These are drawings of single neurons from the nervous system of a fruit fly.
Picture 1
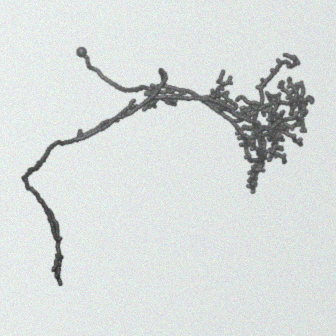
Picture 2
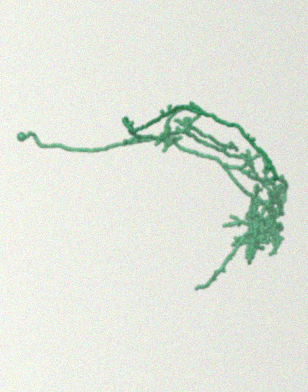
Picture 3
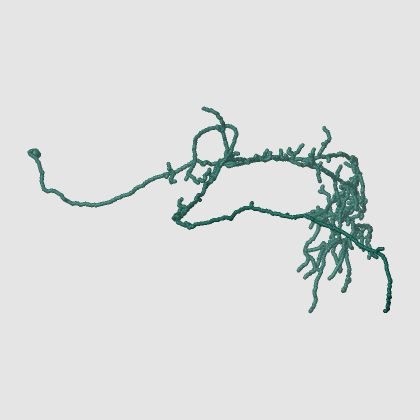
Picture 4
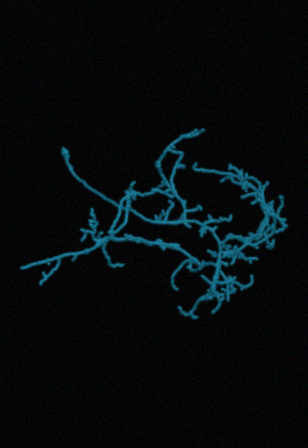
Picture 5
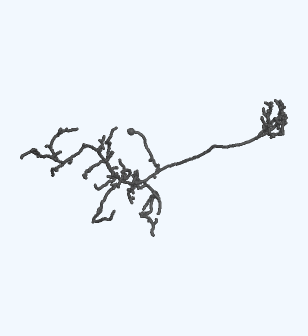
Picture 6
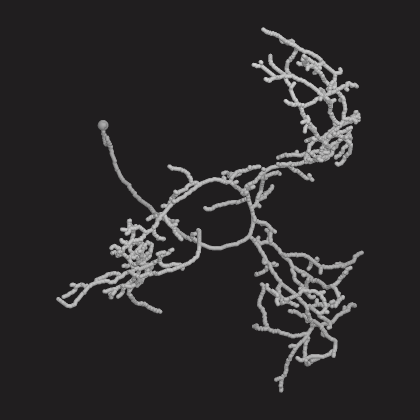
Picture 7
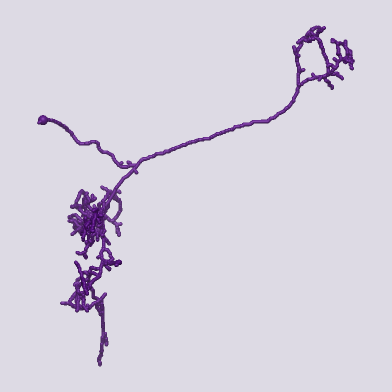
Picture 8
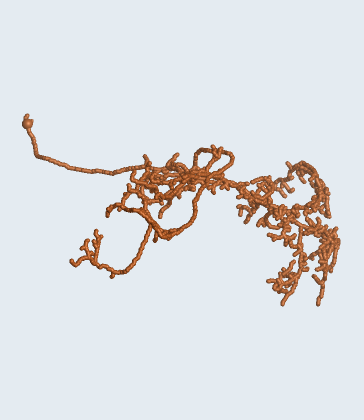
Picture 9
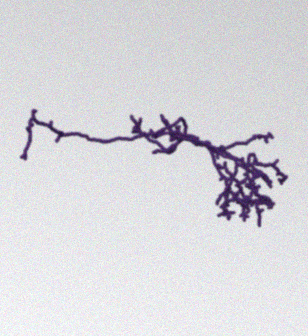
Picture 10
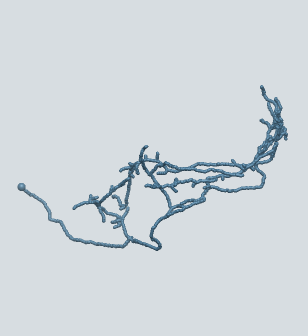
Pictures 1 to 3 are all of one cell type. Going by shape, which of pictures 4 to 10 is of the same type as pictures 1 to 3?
9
